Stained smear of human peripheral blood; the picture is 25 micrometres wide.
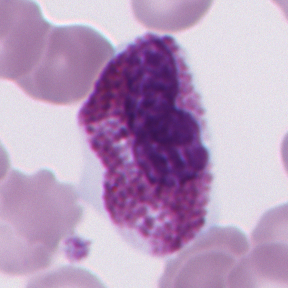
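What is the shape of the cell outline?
Oval, longer top to bottom than side to side.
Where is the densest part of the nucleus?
In the upper right half of the cell.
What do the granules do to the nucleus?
They lie over it and blur its borders.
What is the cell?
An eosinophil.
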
